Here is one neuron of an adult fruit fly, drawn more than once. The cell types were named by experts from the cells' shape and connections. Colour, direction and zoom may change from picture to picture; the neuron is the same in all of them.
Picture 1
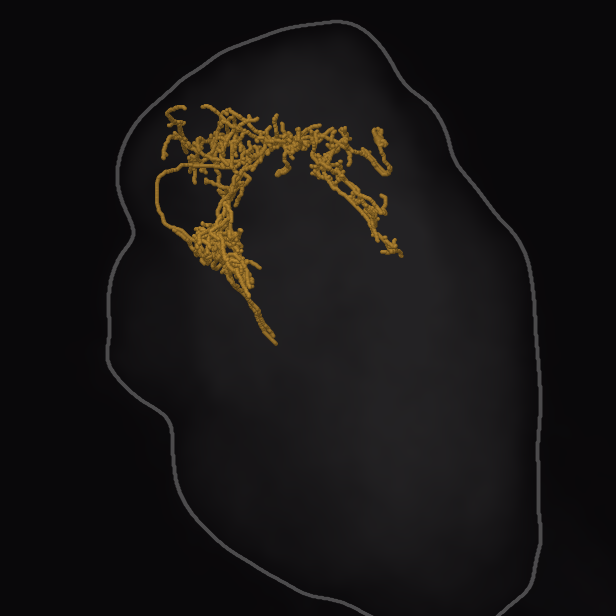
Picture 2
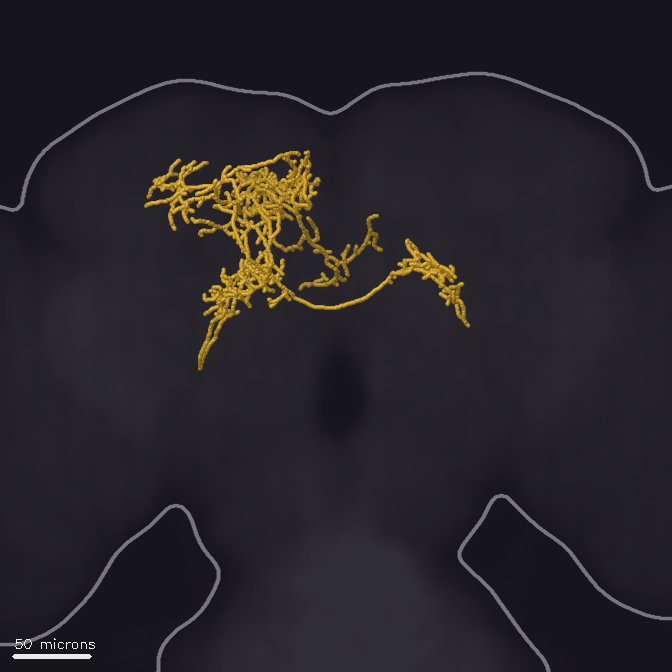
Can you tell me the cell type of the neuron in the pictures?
SMP370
